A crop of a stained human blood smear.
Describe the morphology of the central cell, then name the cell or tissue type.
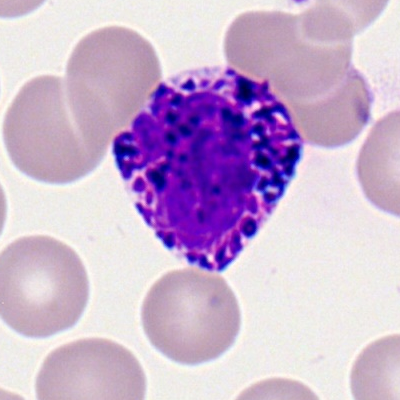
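Angular in outline, the cell narrows to a point at its lower end. Its granules are coarse and unequal in size. A purple nucleus occupies most of the cell, its border partly obscured by granules. Between the granules the cytoplasm is pale pinkish-lavender. The cell is a basophil.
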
